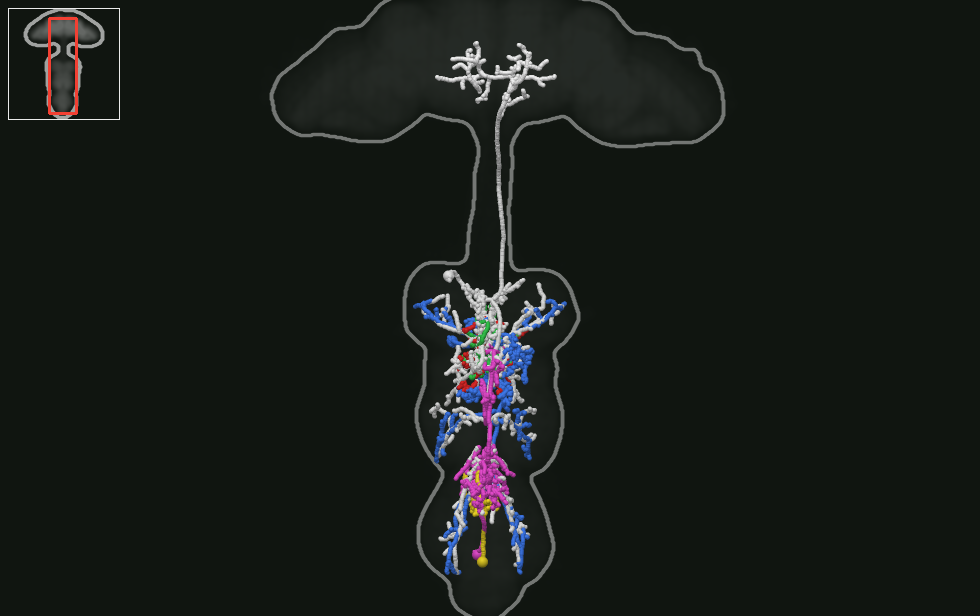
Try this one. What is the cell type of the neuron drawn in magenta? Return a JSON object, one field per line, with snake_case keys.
{
 "cell_type": "IN05B037"
}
